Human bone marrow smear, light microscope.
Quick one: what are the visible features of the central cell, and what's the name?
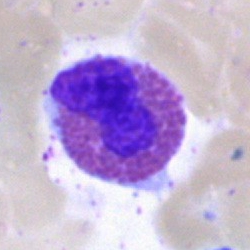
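Smooth outline, round to slightly oval. Nucleus positioned toward the upper left. Chromatin dark purple, coarsely clumped. Narrow pale blue rim without granules at the left and lower edges. Cell: eosinophil.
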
